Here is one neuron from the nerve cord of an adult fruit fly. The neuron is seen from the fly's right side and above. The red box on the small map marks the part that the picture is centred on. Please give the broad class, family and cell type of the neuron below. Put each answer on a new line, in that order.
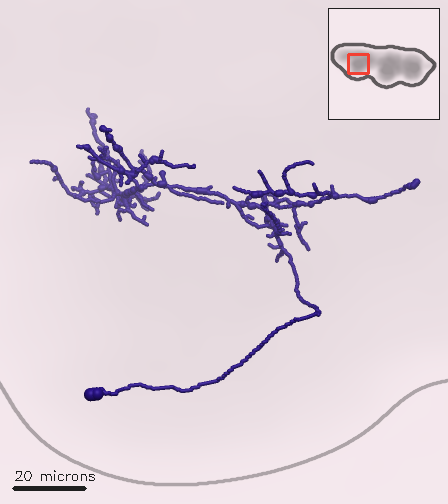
nerve-cord intrinsic neuron
hemilineage 14A
IN14A077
